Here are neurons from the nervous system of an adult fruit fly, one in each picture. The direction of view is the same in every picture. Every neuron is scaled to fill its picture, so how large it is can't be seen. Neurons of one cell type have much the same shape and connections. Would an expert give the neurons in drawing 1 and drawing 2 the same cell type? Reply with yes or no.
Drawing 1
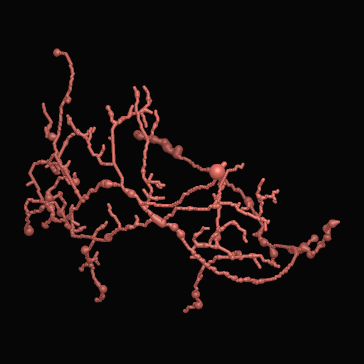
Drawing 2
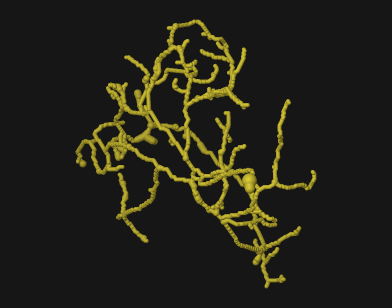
yes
